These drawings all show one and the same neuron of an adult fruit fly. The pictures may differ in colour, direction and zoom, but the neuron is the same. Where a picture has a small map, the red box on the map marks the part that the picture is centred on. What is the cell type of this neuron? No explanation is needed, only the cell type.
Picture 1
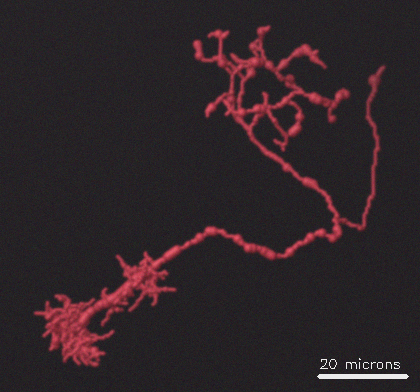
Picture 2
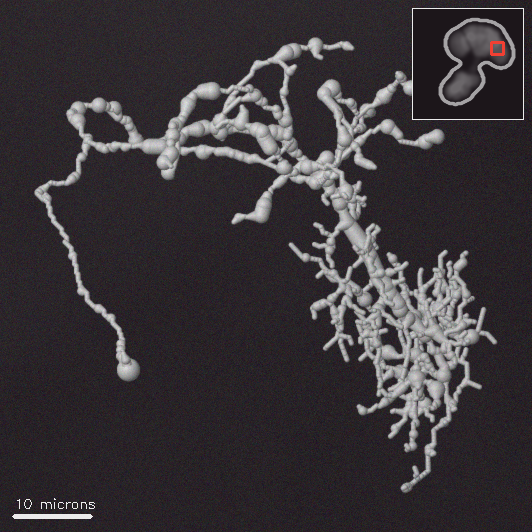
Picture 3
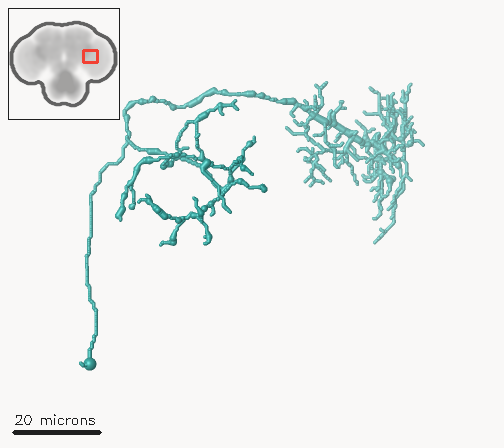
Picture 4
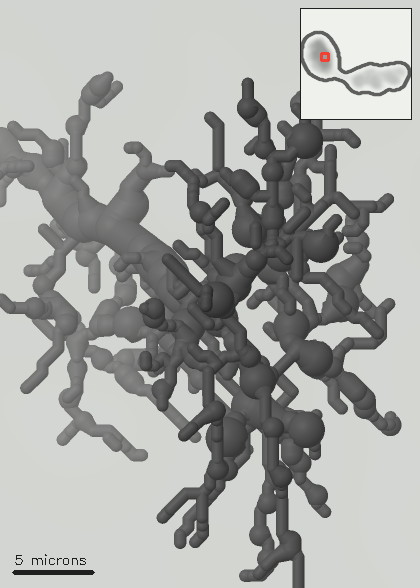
LC17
